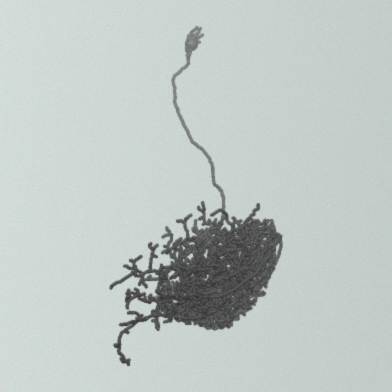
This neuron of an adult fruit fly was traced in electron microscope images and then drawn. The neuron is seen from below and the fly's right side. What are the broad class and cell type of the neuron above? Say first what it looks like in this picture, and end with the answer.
Dozens of branch ends can be seen. In this view it is taller than it is wide. This is a central-brain intrinsic neuron. The cell type is AVLP084.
